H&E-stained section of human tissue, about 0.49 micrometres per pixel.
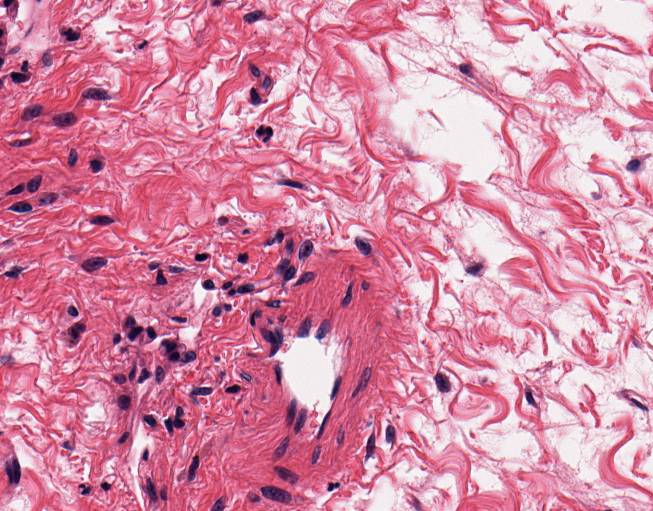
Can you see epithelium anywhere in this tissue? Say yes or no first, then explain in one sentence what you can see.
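No. No epithelium is present anywhere in the field.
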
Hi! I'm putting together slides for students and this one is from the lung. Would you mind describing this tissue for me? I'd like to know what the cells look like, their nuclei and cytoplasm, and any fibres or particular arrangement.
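Left half: dense, cellular. Right half: loose; thin, wavy collagen bundles separated by wide clear spaces. Nuclei scattered among fibres, mostly dark, spindle-shaped to oval. Stromal cell cytoplasm scant, not distinct from surrounding collagen.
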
